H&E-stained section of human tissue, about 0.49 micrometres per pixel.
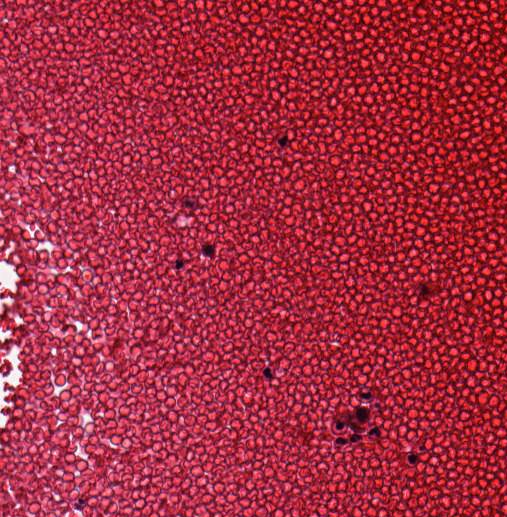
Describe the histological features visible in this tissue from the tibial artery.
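First, the field: almost all of it is filled with closely packed red blood cells. Second, those red cells: small, rounded, bright red profiles, none with a nucleus. Third, nucleated cells: sparse, mostly single small dark round nuclei scattered among the red cells. Last, no epithelium, glands or other organised tissue appears anywhere in the field.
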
